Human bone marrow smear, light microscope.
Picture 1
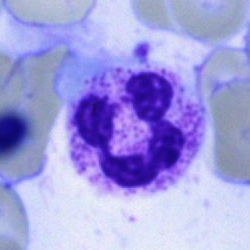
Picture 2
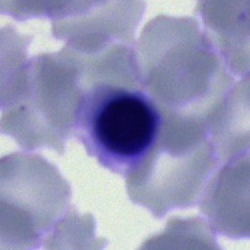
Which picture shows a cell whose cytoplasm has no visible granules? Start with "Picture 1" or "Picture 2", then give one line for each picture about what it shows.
Picture 2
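In picture 1: Many small purple granules are scattered throughout the cytoplasm.
In picture 2: No granules are seen in the cytoplasm.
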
